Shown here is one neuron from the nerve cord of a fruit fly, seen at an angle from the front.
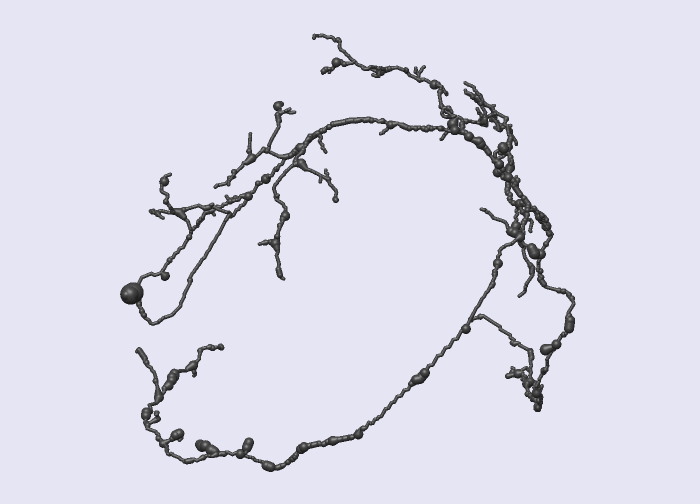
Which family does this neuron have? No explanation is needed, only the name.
hemilineage 19A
